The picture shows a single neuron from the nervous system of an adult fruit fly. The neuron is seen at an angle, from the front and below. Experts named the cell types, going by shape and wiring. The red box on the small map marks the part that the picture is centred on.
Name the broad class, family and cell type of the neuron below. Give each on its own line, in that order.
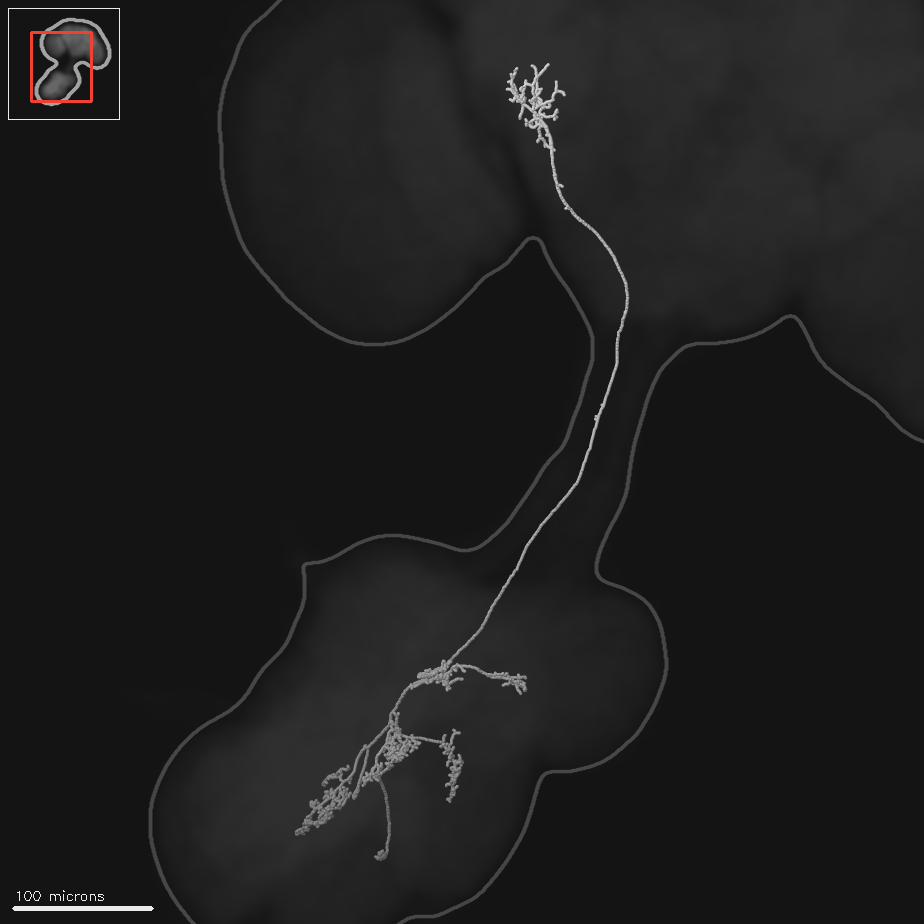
ascending neuron
hemilineage 08B
AN08B018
